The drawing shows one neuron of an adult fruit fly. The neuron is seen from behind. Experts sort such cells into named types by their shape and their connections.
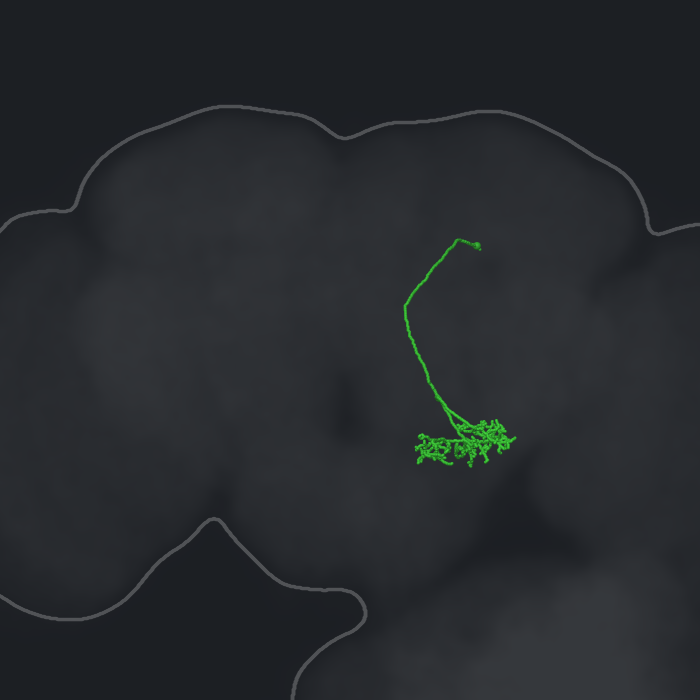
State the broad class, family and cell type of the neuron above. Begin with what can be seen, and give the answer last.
As drawn here it is taller than it is wide. It is a central-brain intrinsic neuron. Its family is hemilineage WEDd1. The cell type is CB2710.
